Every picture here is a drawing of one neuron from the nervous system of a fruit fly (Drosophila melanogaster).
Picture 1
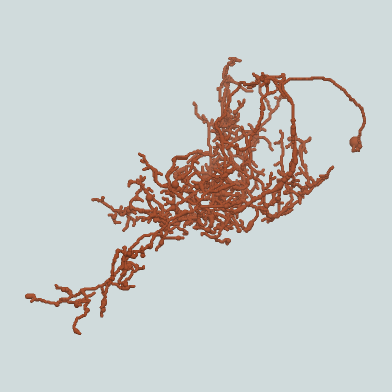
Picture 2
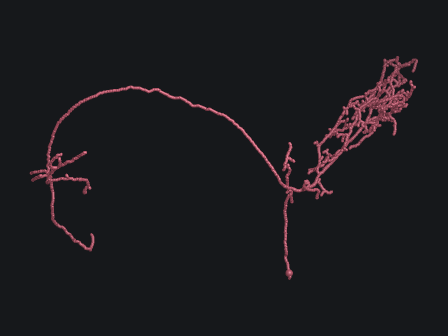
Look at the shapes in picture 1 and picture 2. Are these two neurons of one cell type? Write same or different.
different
